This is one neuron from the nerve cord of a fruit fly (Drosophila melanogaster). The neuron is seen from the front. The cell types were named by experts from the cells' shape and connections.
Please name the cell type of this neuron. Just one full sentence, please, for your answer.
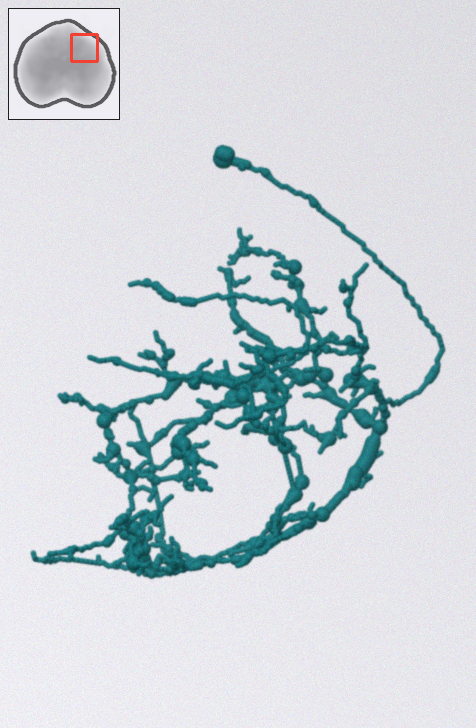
This neuron carries the cell type designation IN11B018.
